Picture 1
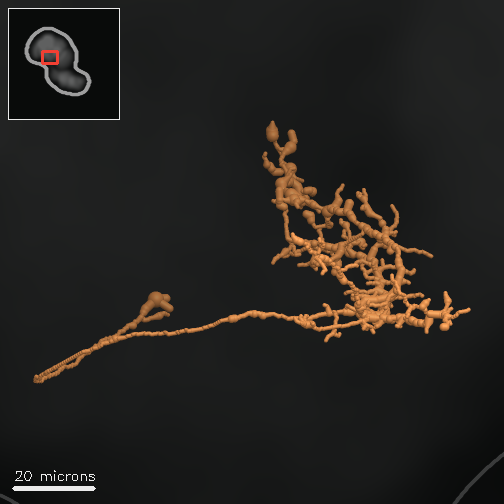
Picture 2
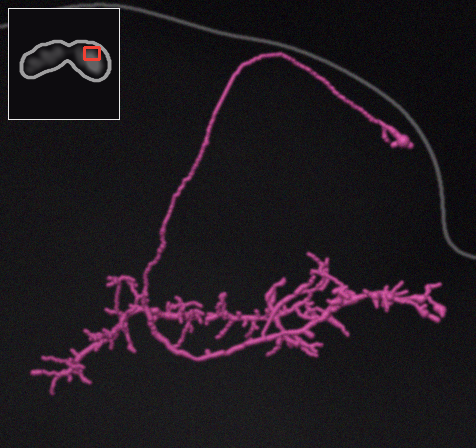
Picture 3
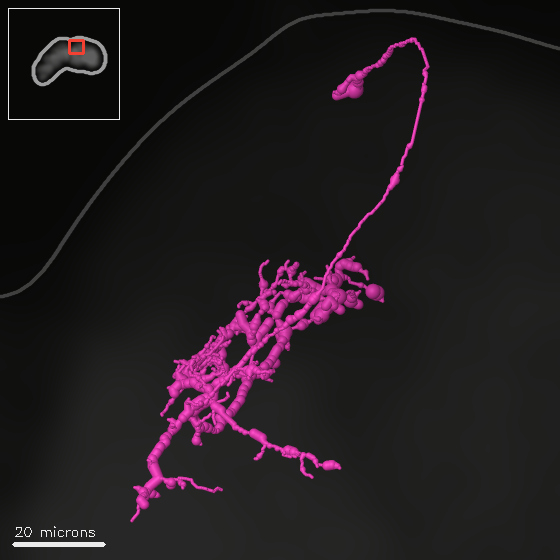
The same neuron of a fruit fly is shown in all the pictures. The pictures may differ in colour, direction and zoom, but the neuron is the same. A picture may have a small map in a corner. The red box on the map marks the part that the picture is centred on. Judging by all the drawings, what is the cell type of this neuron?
AMMC035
